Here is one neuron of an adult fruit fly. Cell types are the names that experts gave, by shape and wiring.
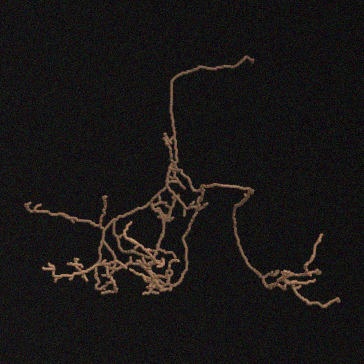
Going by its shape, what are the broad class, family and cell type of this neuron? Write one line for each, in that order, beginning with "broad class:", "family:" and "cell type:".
broad class: central-brain intrinsic neuron
family: hemilineage SMPad3
cell type: CB1287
